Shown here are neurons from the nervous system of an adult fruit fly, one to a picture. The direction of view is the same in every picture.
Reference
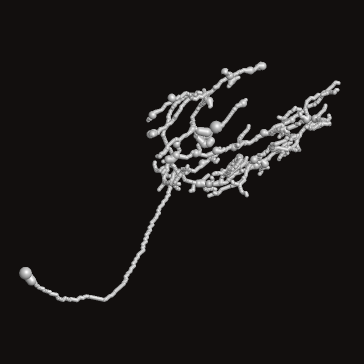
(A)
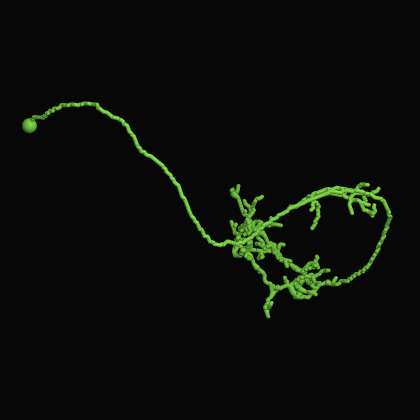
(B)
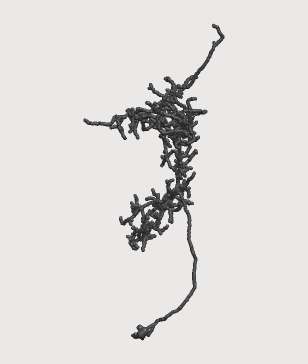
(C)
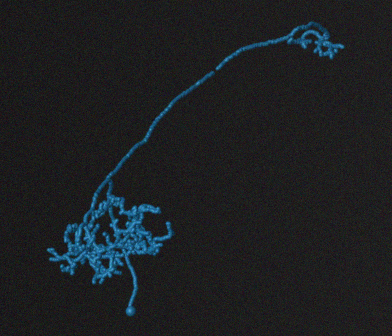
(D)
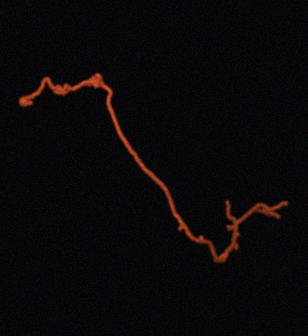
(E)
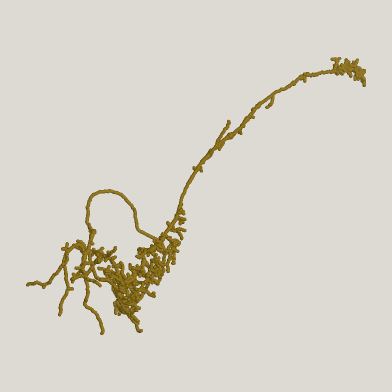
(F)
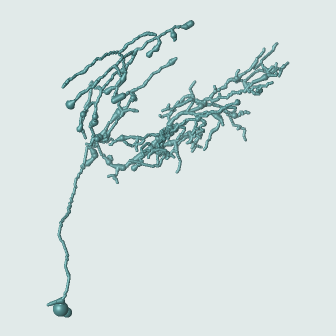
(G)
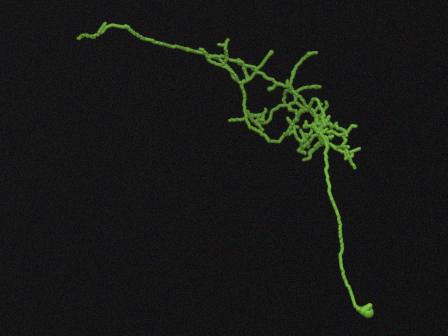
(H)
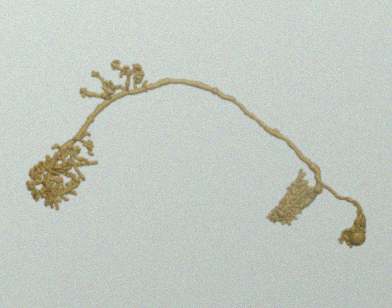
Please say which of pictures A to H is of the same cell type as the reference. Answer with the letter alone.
F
